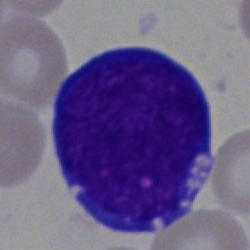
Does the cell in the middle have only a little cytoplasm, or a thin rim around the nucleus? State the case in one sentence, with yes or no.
Yes, there is only scant cytoplasm in this cell.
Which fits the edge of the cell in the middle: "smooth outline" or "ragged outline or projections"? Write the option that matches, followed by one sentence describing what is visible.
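Smooth outline. The cell outline is round to oval and smooth.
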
